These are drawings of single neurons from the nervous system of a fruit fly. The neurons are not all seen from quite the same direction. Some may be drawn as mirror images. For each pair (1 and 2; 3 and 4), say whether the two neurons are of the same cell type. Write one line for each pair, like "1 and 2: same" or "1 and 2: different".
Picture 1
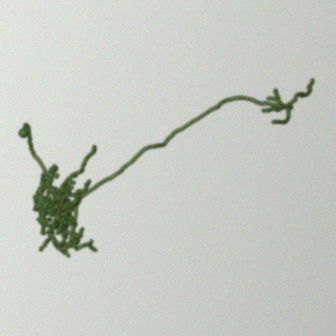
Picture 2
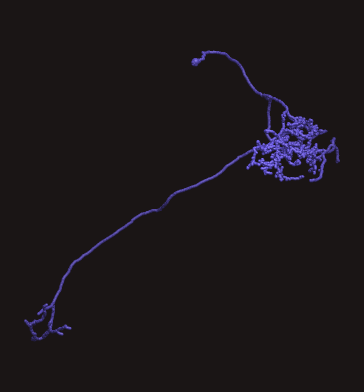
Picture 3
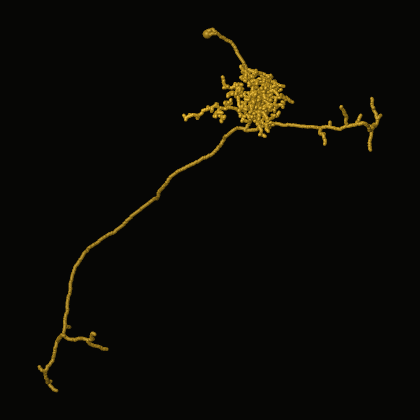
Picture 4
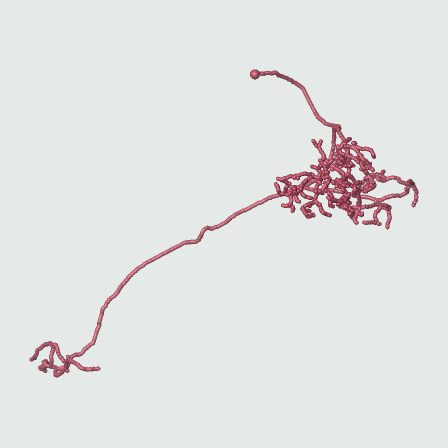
1 and 2: different
3 and 4: different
